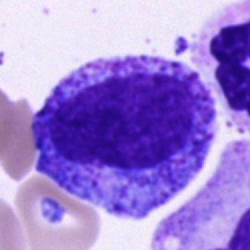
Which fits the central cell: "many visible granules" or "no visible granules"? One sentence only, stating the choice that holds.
Its cytoplasm contains many granules that can be seen.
